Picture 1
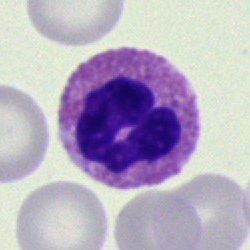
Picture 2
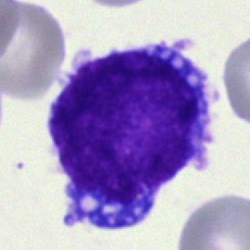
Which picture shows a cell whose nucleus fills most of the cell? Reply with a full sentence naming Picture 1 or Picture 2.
It is in picture 2 that the cytoplasm of the cell is scant.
